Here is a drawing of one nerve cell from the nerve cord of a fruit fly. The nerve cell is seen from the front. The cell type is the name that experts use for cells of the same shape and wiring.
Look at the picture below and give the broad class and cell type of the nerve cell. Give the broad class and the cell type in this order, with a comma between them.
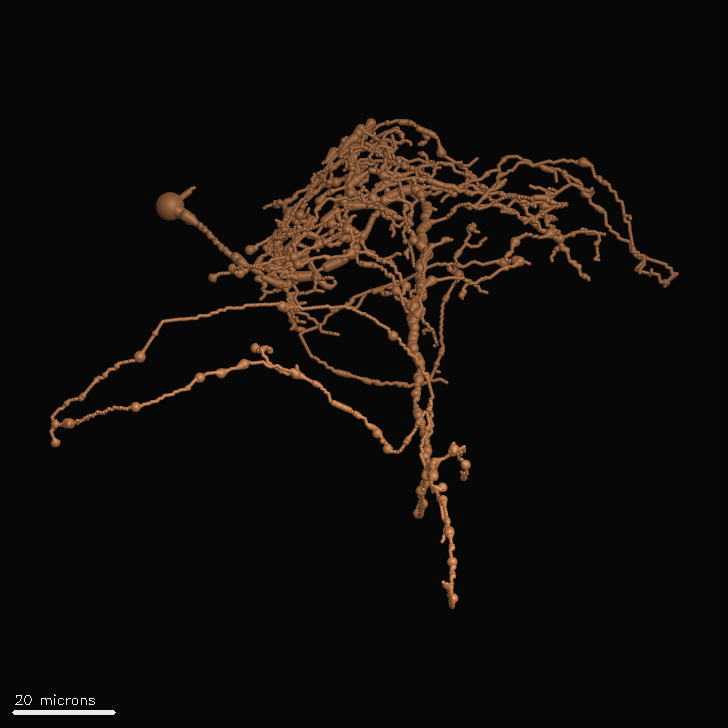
ascending neuron, ANXXX169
